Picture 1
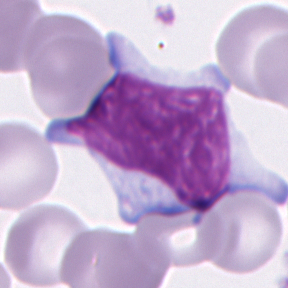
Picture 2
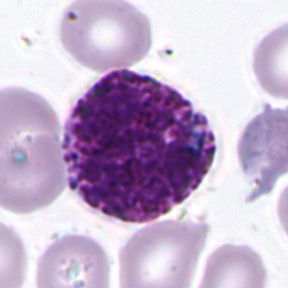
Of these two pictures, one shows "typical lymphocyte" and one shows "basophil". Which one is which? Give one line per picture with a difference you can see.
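In picture 1 we see a typical lymphocyte: No granules are seen in the cytoplasm.
In picture 2 we see a basophil: The cell is packed with coarse dark purple granules.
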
